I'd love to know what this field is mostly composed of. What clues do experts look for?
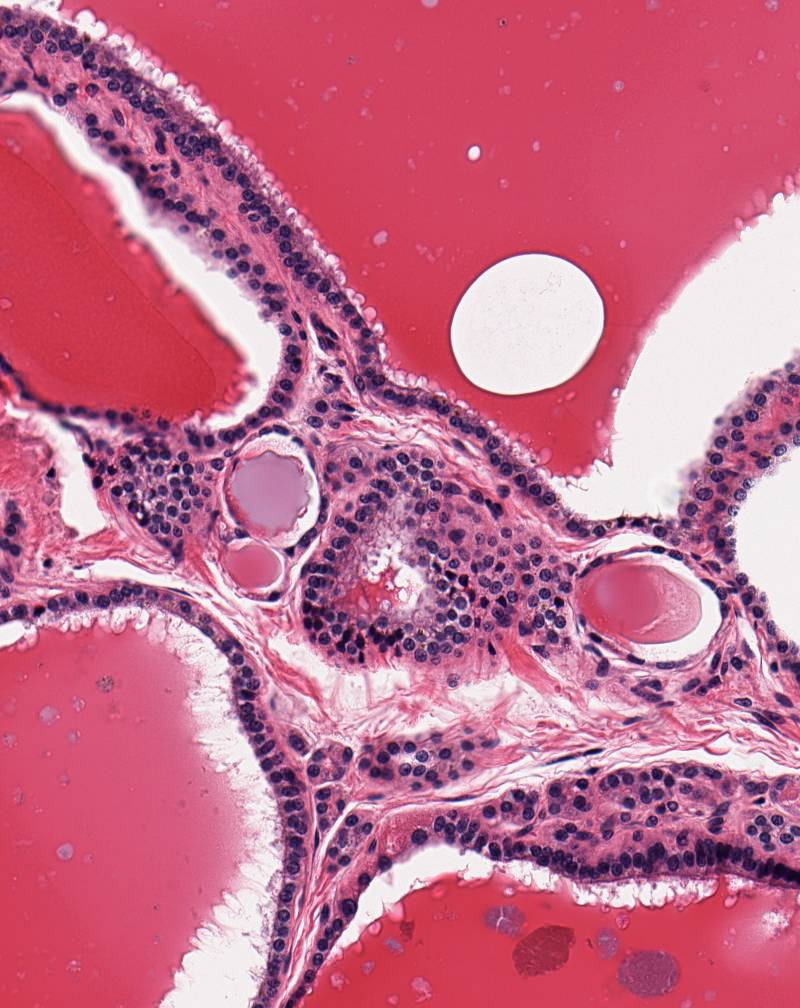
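Thyroid follicle is the main structure: large colloid-filled follicles occupy most of the field. Each is lined by a single layer of low cuboidal to flattened cells with dark round nuclei, and its lumen holds homogeneous, deeply eosinophilic colloid.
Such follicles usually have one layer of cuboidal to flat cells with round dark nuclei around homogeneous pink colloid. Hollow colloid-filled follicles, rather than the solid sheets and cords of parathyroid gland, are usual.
Across the centre a narrow diagonal band holds thin strands of pink fibrous stroma with slender elongated nuclei between follicles.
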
